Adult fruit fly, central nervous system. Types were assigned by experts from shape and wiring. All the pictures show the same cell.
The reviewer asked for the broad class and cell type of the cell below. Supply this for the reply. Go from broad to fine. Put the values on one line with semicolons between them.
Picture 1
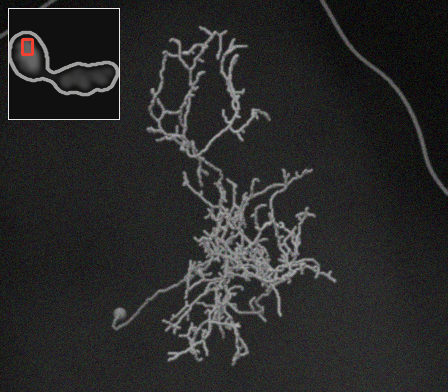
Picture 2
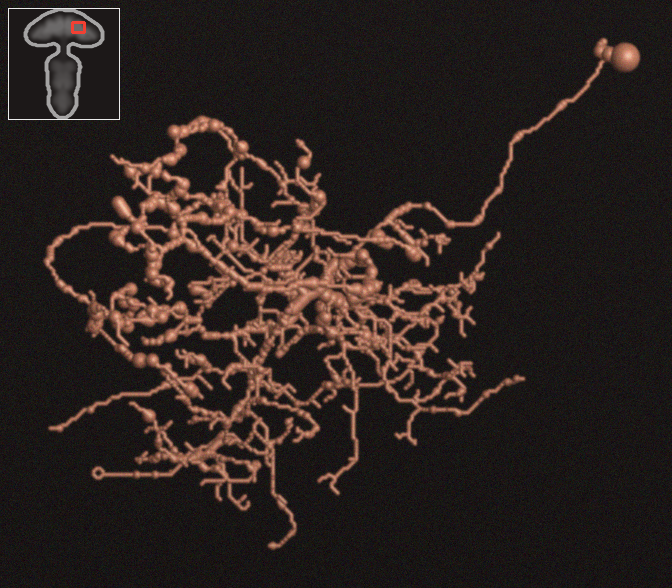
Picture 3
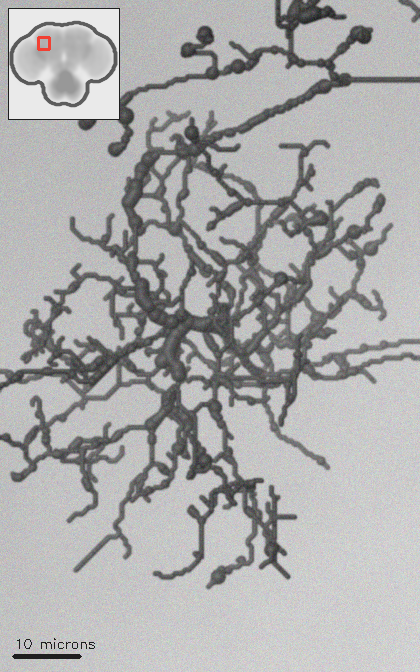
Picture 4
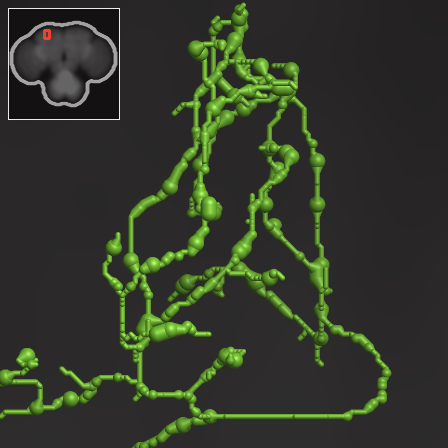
central-brain intrinsic neuron; AVLP596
